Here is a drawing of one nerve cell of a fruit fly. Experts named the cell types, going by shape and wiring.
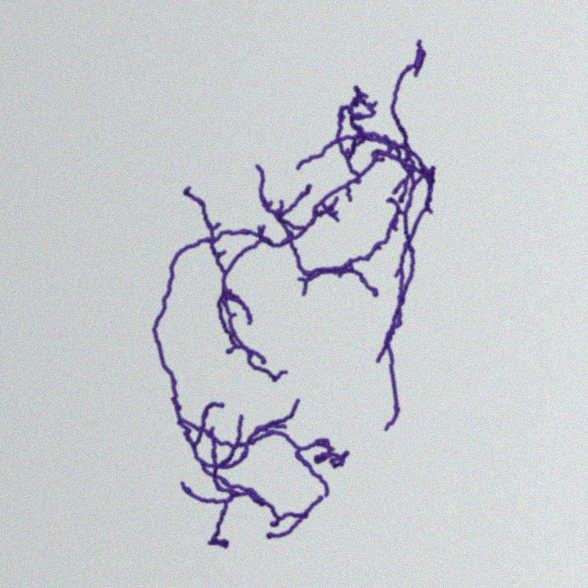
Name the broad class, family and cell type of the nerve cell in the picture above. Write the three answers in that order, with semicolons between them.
nerve-cord intrinsic neuron; hemilineage 04B; IN04B078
